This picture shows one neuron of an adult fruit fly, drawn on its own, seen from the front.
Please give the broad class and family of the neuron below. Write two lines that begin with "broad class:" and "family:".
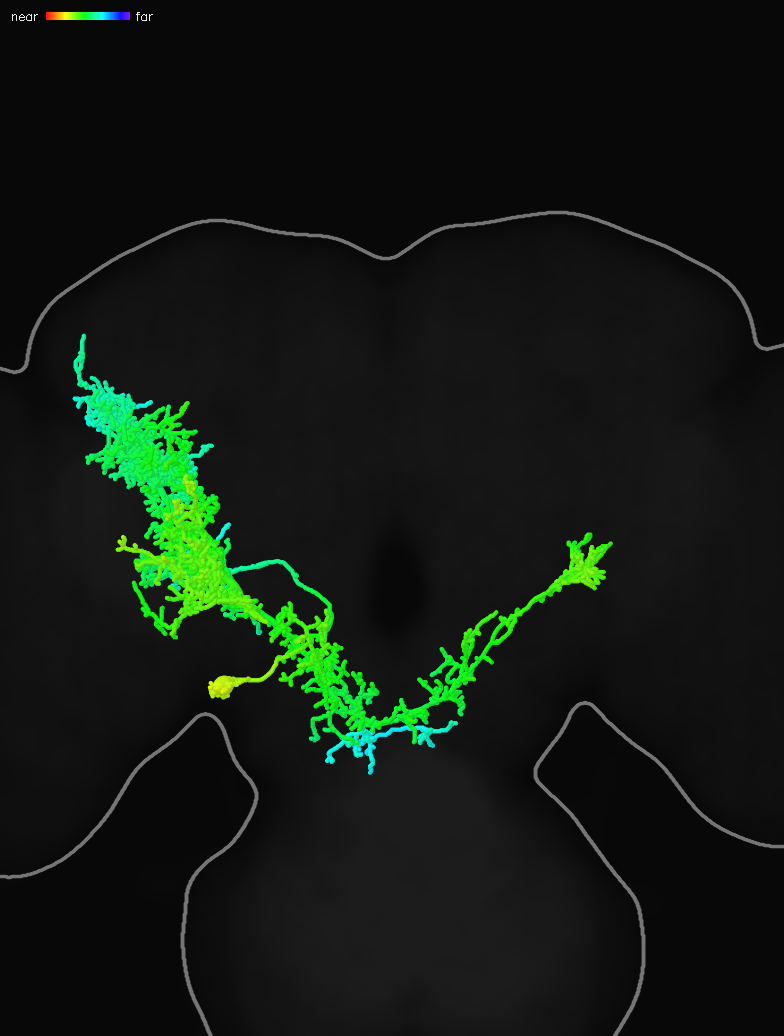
broad class: central-brain intrinsic neuron
family: hemilineage VESa1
